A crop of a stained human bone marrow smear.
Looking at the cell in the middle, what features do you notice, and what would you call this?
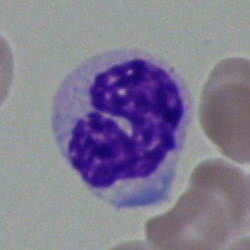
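Start with the outline: it is smooth and roughly round. Now look at the nucleus, which fills most of the cell; see how it is folded, with a deep cleft coming in from the left side. Its chromatin is dark purple and clumped, with small pale gaps between the clumps. This is a segmented neutrophil.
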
